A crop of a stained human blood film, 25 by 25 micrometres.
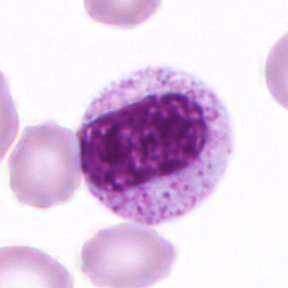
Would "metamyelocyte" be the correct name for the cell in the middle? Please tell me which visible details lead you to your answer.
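First check, chromatin: it is coarse and clumped, dark purple with paler gaps between the clumps.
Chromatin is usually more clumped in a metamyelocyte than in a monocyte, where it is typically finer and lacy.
Second check, vacuoles: none are seen in the cytoplasm.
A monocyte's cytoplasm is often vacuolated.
Verdict: metamyelocyte fits, and monocyte is the weaker of the two names. Remaining items: the cell outline is round and smooth, the surface has no projections or blebs, a red cell touches the left edge, and the cell is about 14 micrometres across.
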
